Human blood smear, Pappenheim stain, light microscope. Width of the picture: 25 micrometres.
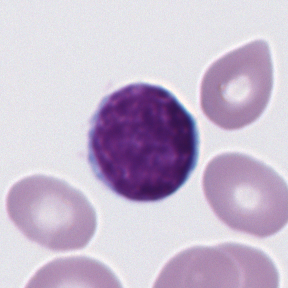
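Typical lymphocyte, the nucleated cell at the centre of a stained smear of human peripheral blood, with a smooth, nearly round outline. The cell is about 10 micrometres across, and its round nucleus is also about 10 micrometres across, taking up about 90% of the cell's area. The chromatin is coarsely clumped and stains dark purple. Pale blue cytoplasm forms a very thin rim, seen mainly along the left edge, and no vacuoles are present.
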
